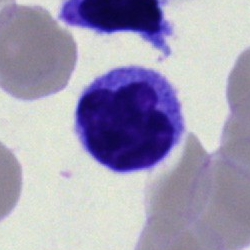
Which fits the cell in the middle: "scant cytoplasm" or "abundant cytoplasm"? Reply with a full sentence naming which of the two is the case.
Scant cytoplasm surrounds the nucleus of this cell.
